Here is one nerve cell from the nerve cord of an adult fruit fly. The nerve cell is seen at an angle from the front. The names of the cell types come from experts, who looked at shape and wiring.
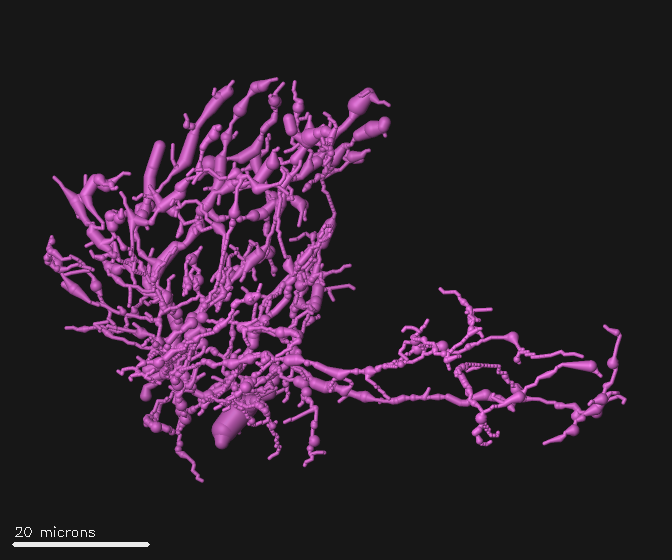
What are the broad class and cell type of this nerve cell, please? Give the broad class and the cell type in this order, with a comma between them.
nerve-cord intrinsic neuron, INXXX379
